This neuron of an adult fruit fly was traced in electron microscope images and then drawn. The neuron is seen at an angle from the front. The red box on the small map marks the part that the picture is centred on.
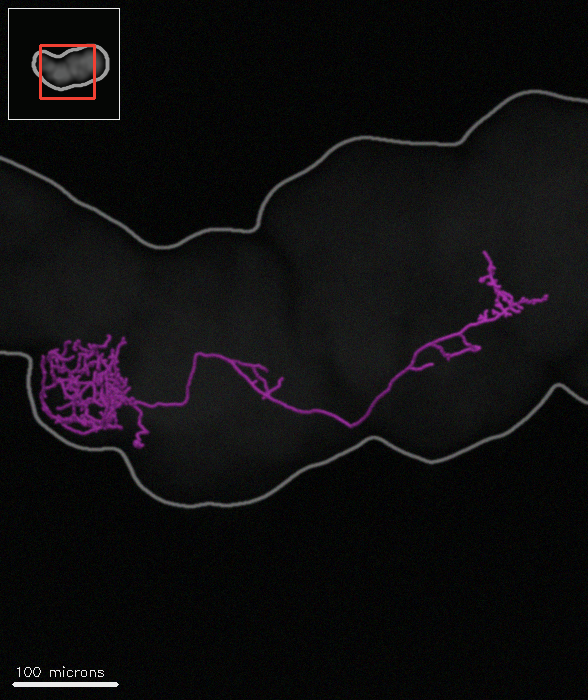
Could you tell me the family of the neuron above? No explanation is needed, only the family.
hemilineage 10B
